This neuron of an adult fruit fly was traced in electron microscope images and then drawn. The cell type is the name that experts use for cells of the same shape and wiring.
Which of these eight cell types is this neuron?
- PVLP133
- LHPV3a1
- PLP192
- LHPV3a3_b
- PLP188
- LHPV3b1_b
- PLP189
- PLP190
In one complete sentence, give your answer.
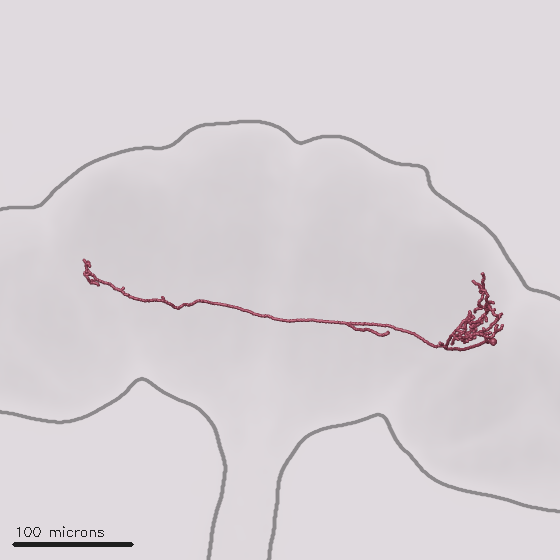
The single neuron here is of type LHPV3a3_b.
